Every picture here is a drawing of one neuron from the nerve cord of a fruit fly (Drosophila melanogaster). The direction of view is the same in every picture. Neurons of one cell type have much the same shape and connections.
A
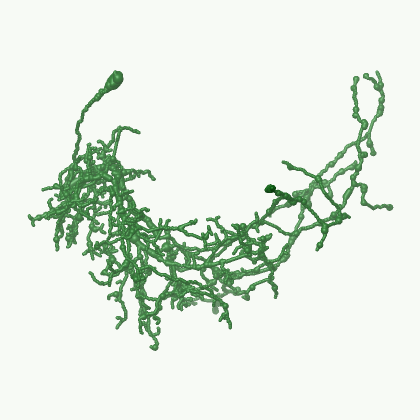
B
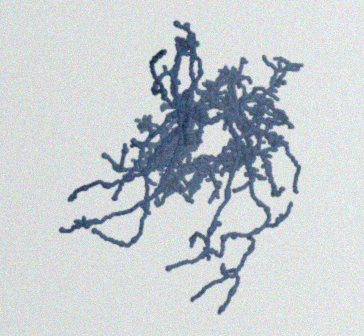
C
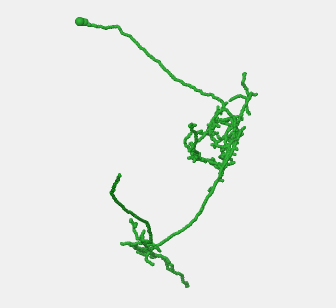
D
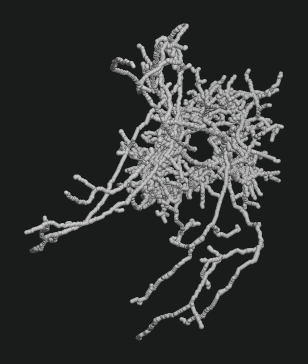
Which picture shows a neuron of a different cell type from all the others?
Picture C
